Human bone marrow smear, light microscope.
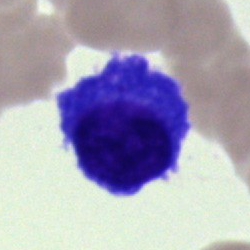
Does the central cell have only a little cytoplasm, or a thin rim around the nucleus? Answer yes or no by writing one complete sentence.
Yes, the cell has scant cytoplasm, no more than a thin rim.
